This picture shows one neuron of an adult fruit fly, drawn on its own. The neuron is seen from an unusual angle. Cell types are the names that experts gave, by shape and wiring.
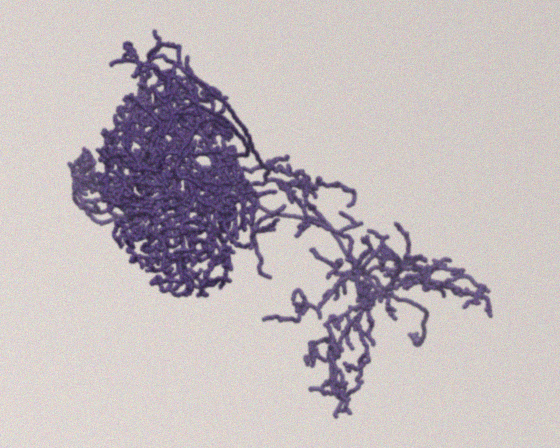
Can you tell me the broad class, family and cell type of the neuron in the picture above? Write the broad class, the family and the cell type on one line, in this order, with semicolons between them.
visual centrifugal neuron; LoVC; LoVC22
